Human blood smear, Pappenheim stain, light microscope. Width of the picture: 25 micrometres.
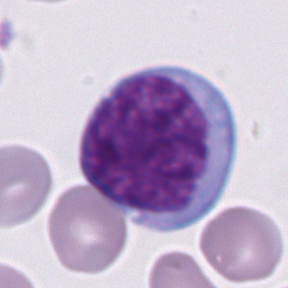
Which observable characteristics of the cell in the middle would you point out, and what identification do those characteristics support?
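Working through the cell in order, its outline is smooth and round. The nucleus sits off-centre, toward the left side. The cytoplasm is pale blue and shows no granules. This cell is a myeloblast.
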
